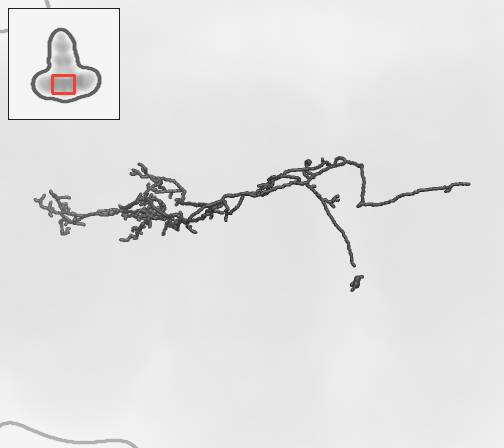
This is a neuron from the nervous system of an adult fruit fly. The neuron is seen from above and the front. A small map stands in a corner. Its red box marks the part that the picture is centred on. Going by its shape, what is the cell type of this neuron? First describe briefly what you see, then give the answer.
In this view it is more than twice as wide as it is tall. This is a central-brain intrinsic neuron. It is of cell type SIP112m.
